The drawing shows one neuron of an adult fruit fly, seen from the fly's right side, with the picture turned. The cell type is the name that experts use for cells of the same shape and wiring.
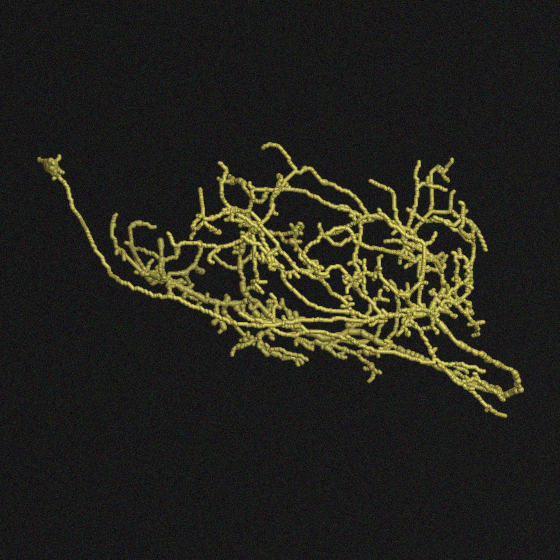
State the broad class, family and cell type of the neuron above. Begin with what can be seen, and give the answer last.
In this view it is wider than it is tall. Its broad class is nerve-cord intrinsic neuron. The family is hemilineage 07B. The cell type is IN07B029.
